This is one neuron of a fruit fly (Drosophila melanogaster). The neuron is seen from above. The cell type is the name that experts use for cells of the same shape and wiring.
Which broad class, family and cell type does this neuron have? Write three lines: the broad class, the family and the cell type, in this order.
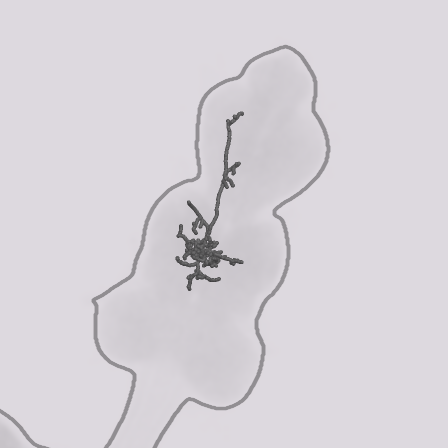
nerve-cord intrinsic neuron
hemilineage 11A
IN11A027_b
